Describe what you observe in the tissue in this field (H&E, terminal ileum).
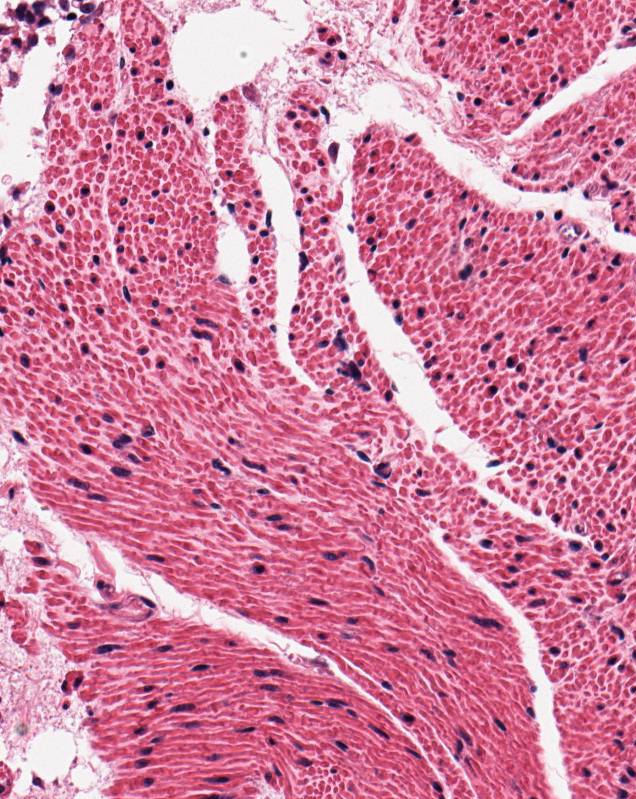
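Nearly the entire field consists of bundles of smooth muscle cells separated by narrow clefts. Plane of section: the bundles at upper right are cut in cross-section, those at lower left lengthwise. In the lengthwise-cut cells, nuclei are dark, elongated and cigar-shaped. The cytoplasm is evenly eosinophilic, with no visible cross-striations.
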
